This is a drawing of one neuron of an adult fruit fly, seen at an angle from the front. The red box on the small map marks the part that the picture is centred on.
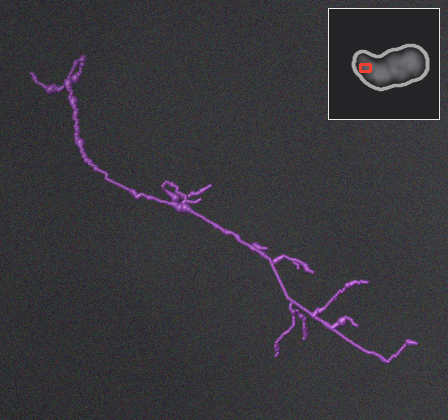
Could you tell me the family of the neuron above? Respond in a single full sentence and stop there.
This neuron has class gustatory as its family.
